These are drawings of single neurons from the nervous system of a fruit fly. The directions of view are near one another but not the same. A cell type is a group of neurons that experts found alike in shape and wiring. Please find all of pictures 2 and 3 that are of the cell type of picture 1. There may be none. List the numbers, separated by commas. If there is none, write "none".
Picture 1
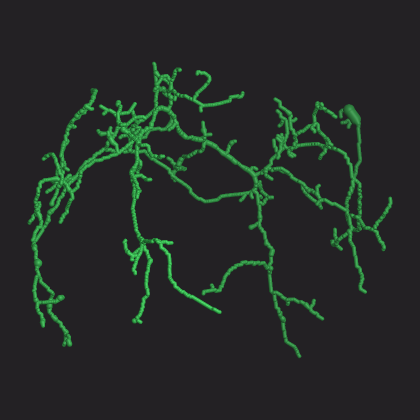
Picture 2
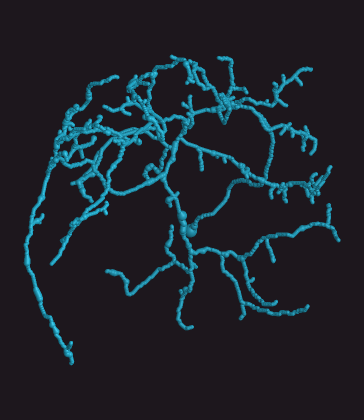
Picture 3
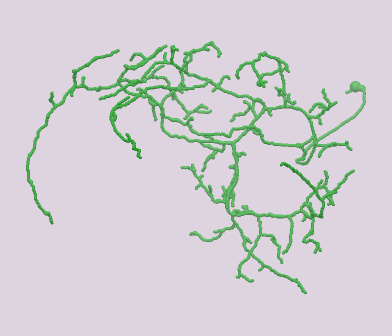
none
